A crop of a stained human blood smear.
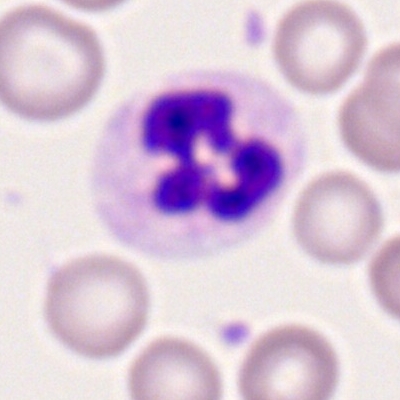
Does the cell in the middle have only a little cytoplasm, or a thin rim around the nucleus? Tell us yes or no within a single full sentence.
No, the nucleus is surrounded by broad cytoplasm.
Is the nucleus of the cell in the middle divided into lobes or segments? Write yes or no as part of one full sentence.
Yes, into two or more lobes the nucleus of this cell is divided.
